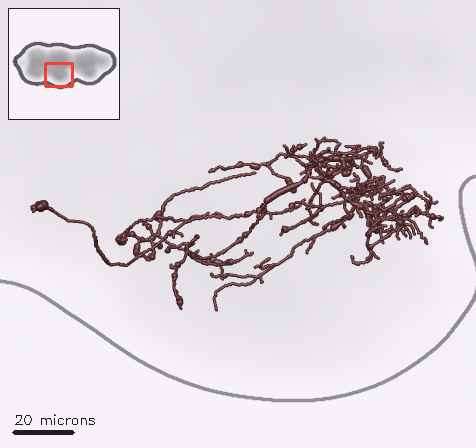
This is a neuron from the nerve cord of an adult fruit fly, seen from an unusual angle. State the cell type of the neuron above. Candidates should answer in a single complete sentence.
This neuron belongs to the cell type IN08A041.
